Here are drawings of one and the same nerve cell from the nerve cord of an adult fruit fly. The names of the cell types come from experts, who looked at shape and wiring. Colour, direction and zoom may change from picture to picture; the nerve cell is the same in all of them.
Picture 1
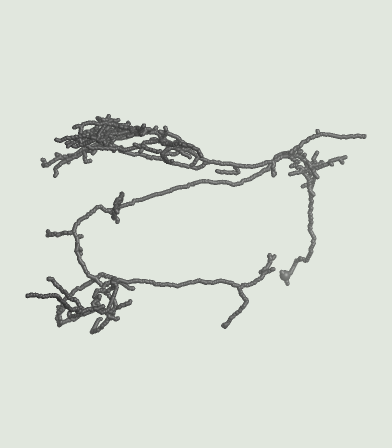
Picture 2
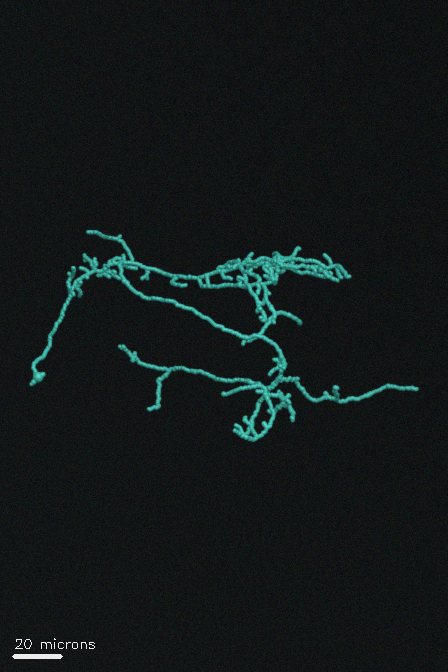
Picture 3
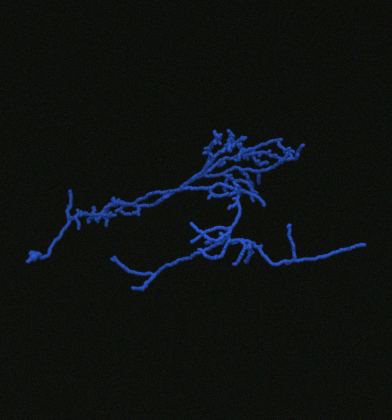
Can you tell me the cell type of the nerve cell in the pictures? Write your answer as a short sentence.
The cell type is IN12A064.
